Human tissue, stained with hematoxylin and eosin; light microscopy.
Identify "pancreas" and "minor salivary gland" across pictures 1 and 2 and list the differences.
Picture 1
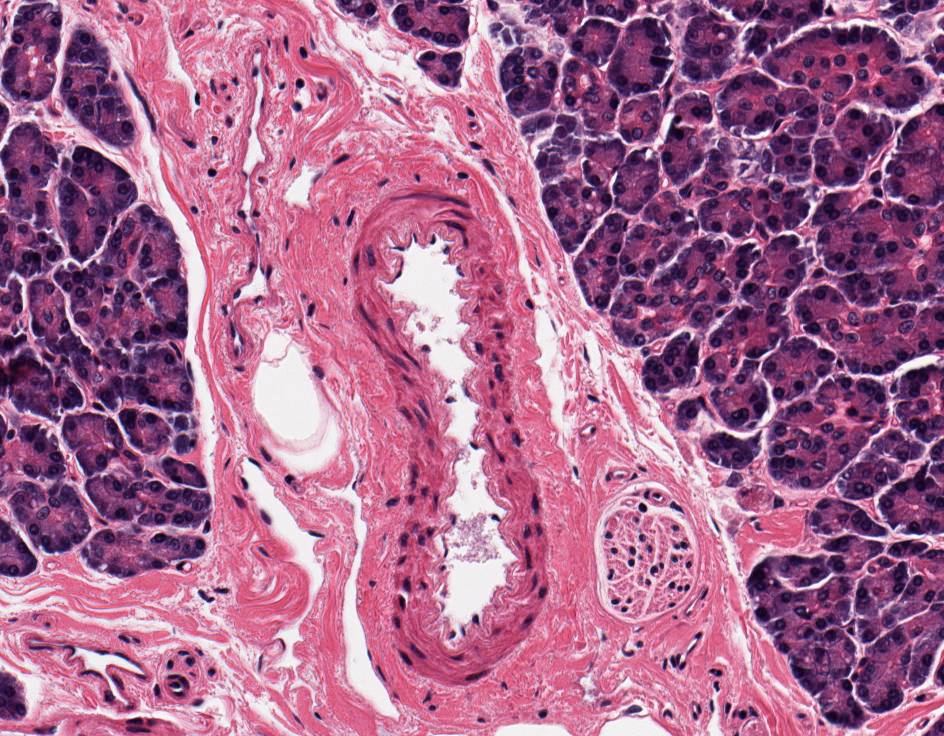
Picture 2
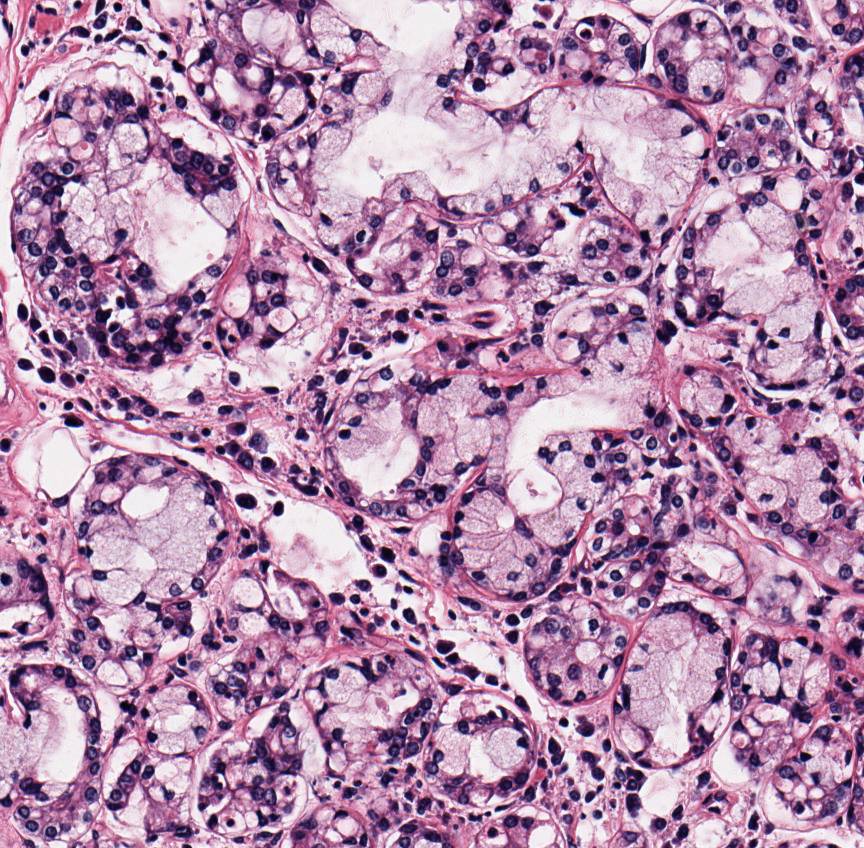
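So, the pancreas is picture 1 and the minor salivary gland is picture 2. Picture 1 is split by a band of pink fibrous connective tissue running diagonally from top to bottom through the middle, with glandular tissue on either side. On both sides that tissue is small rounded acini packed closely, no wide lumina, and the cells are deep purple at their bases and pinker towards their centres, with round nuclei out toward the edge of each acinus. In picture 2 the cells lining the units look pale and foamy, finely vacuolated, though their small, round, dark nuclei also sit mostly toward the outer edge. Between units the stroma is thin pink collagen with scattered small dark nuclei, and a wider strip crowded with small dark nuclei runs across the middle from the left edge toward the centre.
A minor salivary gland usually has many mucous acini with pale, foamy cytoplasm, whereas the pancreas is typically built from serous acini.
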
